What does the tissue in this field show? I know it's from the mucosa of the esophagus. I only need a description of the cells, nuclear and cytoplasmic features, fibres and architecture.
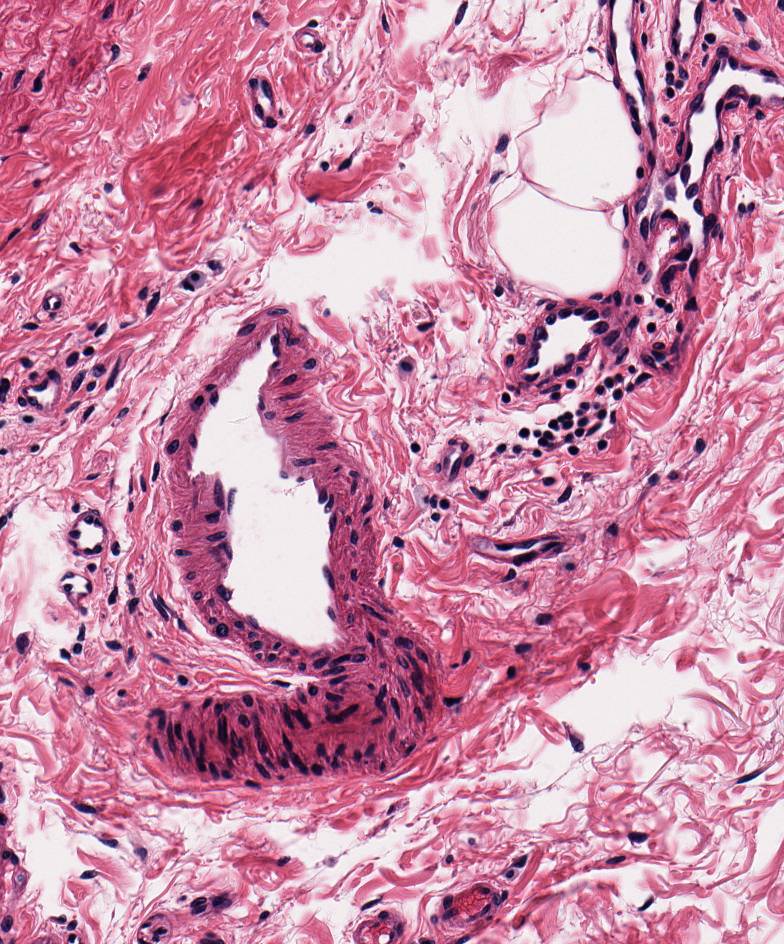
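Right in the middle you've got one tubular structure, its thick cellular wall wrapped around an irregular, angulated lumen. That wall is built of spindle cells, and their elongated nuclei run around the lumen. The lumen itself is empty and white. Just to the right of it sits a dense group of small round dark nuclei.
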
